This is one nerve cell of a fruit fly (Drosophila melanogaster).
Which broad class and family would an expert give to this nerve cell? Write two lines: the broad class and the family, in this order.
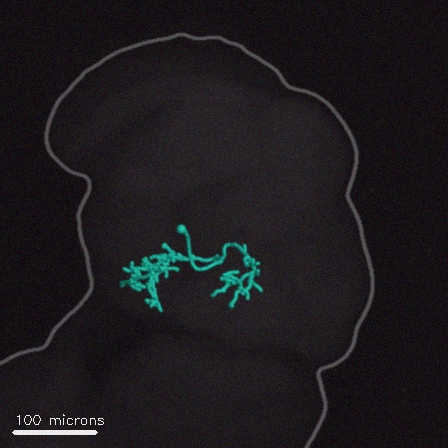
central-brain intrinsic neuron
hemilineage PSa1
